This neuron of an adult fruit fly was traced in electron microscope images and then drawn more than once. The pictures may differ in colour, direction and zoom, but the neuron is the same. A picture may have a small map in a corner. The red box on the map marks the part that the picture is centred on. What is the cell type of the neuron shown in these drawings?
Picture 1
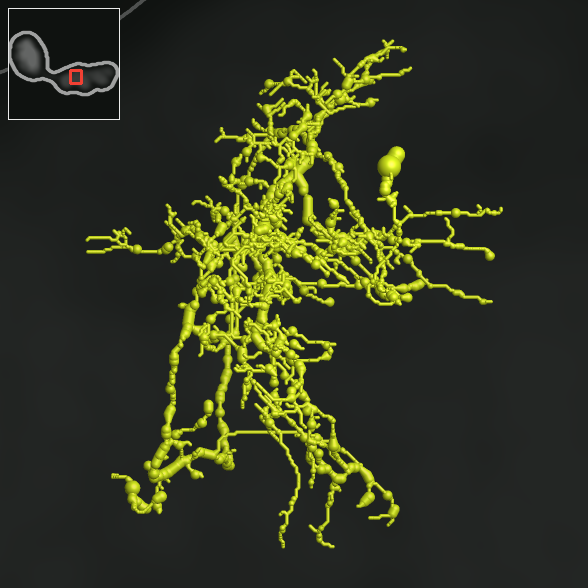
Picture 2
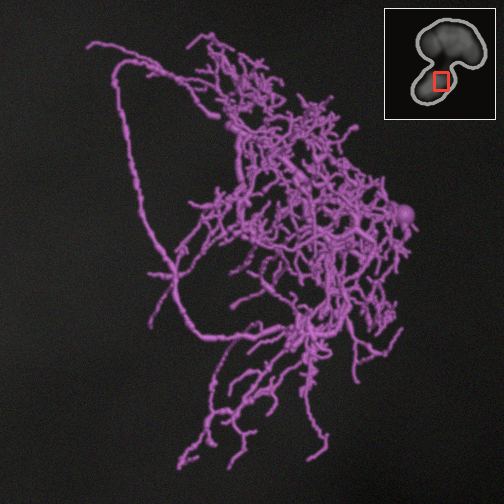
IN17B015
